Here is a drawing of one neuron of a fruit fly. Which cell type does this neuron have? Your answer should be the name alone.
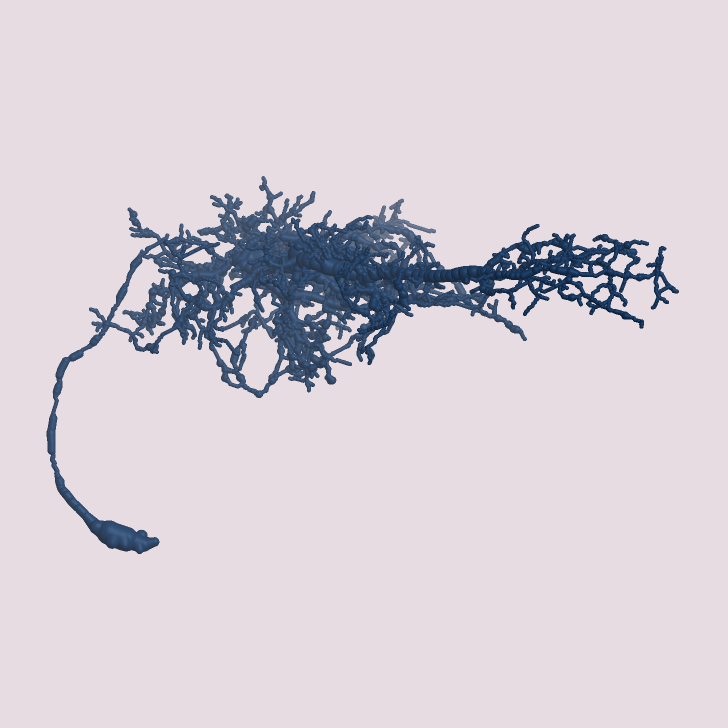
GNG004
